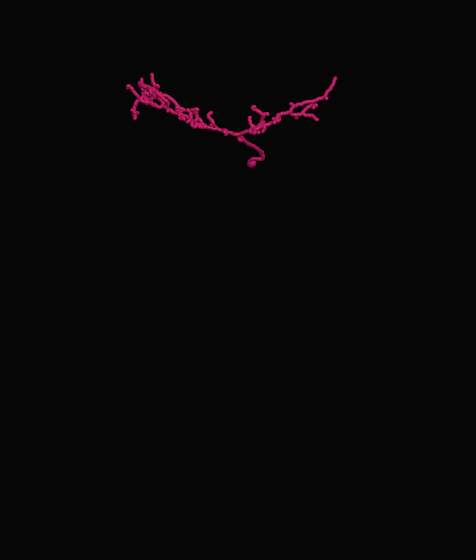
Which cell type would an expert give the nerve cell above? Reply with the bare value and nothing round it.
IN12B083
